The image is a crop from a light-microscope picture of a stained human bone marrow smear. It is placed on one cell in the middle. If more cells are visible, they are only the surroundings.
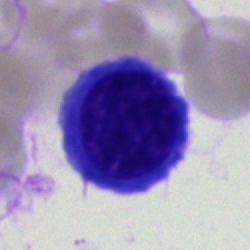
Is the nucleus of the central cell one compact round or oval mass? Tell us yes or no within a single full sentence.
Yes, this cell's nucleus is compact and round or oval in shape.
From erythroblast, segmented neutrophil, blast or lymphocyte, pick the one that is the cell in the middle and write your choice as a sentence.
In this crop, the cell at the very middle is an erythroblast.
